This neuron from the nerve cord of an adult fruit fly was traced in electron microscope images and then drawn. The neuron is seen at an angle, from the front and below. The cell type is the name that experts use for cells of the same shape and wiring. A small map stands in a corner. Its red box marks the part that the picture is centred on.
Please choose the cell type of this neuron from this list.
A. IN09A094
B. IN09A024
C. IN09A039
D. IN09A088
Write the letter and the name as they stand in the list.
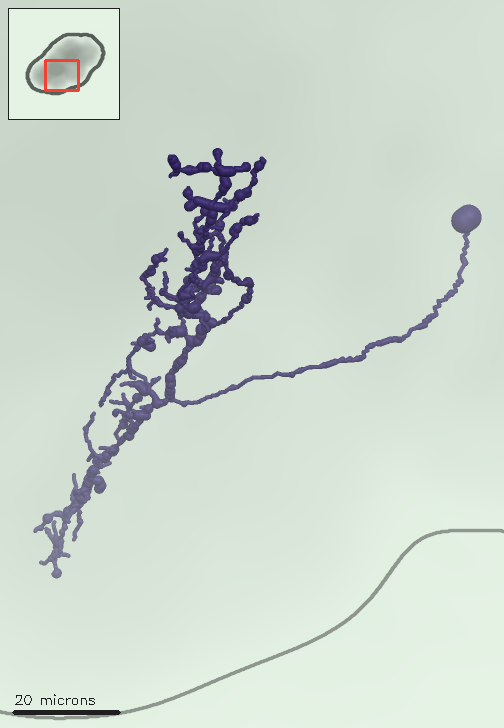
C. IN09A039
